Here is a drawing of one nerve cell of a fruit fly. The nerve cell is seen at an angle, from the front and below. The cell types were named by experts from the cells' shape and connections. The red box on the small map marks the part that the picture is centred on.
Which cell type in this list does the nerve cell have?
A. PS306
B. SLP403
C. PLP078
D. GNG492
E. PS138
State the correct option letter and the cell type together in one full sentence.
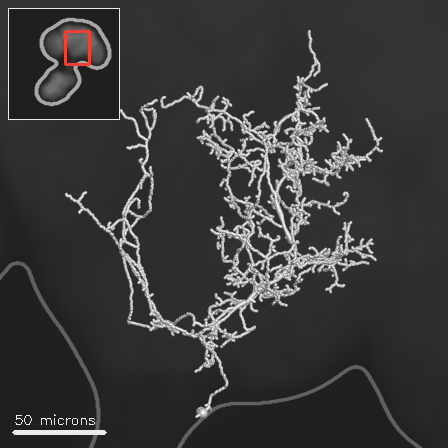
The cell type named PS138, option E, describes the nerve cell.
